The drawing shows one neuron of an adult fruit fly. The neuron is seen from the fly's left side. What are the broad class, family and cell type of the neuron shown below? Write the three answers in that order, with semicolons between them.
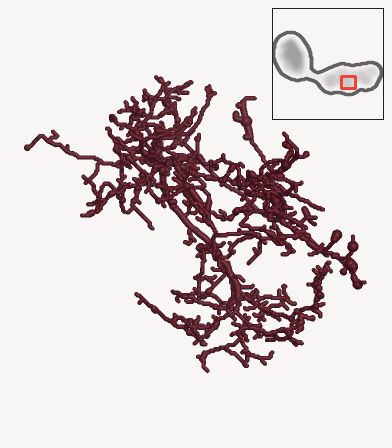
nerve-cord intrinsic neuron; hemilineage 12B; IN12B024_c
